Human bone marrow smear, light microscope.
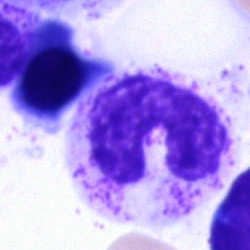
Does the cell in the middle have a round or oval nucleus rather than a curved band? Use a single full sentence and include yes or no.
No, the nucleus has been drawn out into a curved band lacking separate lobes.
